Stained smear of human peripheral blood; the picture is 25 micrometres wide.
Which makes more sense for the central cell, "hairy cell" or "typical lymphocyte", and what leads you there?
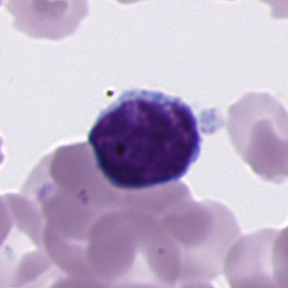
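It is a typical lymphocyte, not a hairy cell.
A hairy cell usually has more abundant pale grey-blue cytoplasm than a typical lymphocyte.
Here the cytoplasm is only a thin rim, widest along the top of the cell, and the nucleus fills about 80% of the cell's area. The nucleus is a single unlobed oval mass of about 9 by 8 micrometres, with dense, dark purple chromatin throughout. A tiny black dot lies in the nucleus to the left of its centre.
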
